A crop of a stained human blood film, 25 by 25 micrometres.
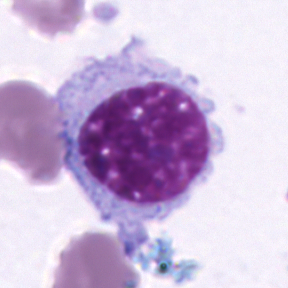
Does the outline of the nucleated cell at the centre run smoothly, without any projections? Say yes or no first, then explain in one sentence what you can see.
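No. The cell's edge is irregular, with many small blunt bumps around its rim.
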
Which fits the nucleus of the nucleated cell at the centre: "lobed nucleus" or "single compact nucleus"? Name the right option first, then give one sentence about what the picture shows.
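Single compact nucleus. The nucleus has no indentation, fold or lobes.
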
